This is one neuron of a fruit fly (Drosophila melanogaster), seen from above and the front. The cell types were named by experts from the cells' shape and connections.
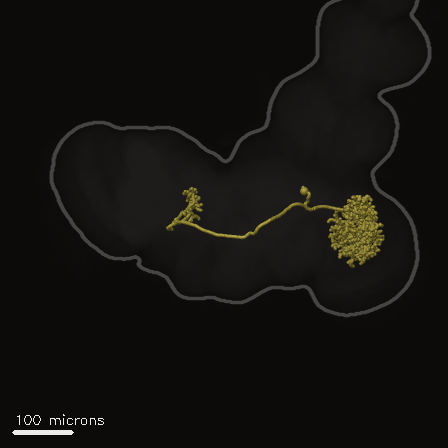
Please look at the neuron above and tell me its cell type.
Nod5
